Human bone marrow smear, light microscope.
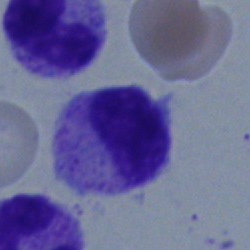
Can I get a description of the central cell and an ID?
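Notice the outline first: it's roughly round. A small pointed tag of cytoplasm juts out from the upper right edge. There's one nucleus, unlobed, sitting eccentrically in the right half of the cell. You won't find any vacuoles in the cytoplasm. That's a metamyelocyte.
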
